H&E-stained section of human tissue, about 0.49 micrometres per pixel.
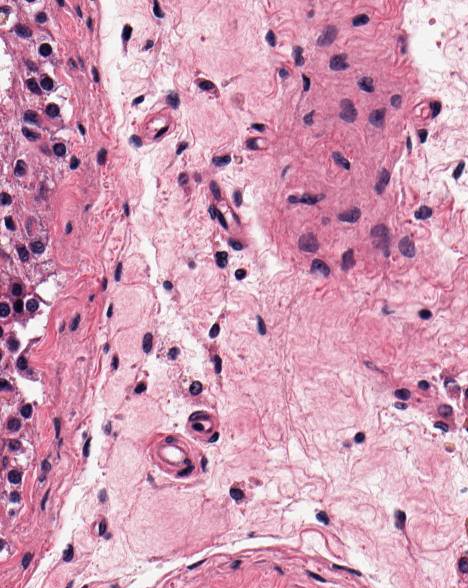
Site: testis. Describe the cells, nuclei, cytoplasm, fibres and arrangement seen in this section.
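So, most of the middle is loose, pale pink stroma, finely fibrillary, with not many nuclei in it. Those nuclei are mostly small and dark, either spindle-shaped or ovoid. Up along the top left edge, though, small round dark-staining nuclei are packed tightly together. And down the left side there's a vertical band of wavy pink fibres.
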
